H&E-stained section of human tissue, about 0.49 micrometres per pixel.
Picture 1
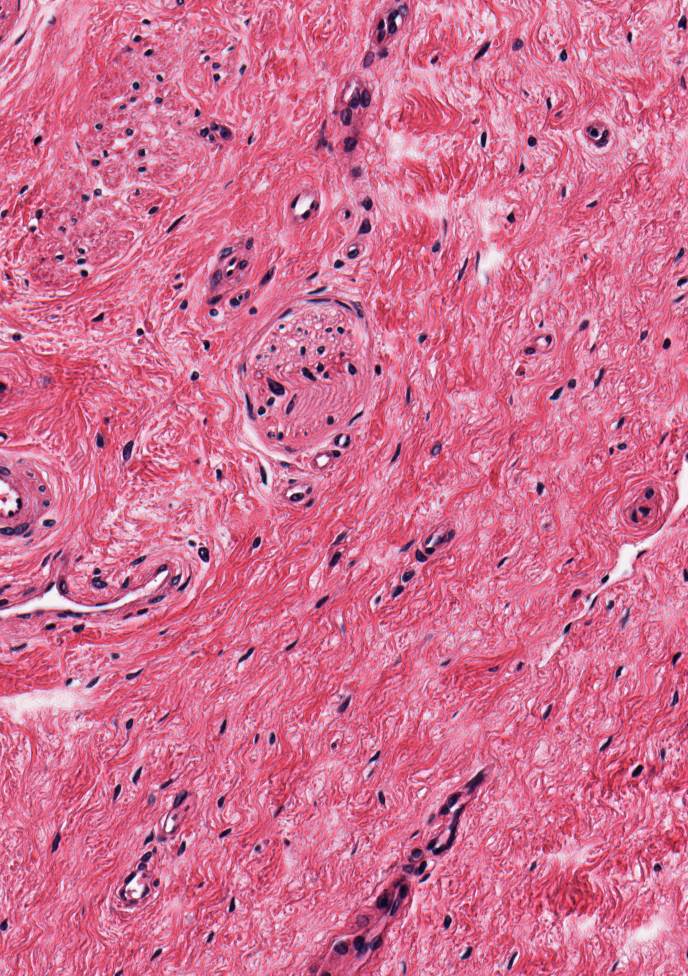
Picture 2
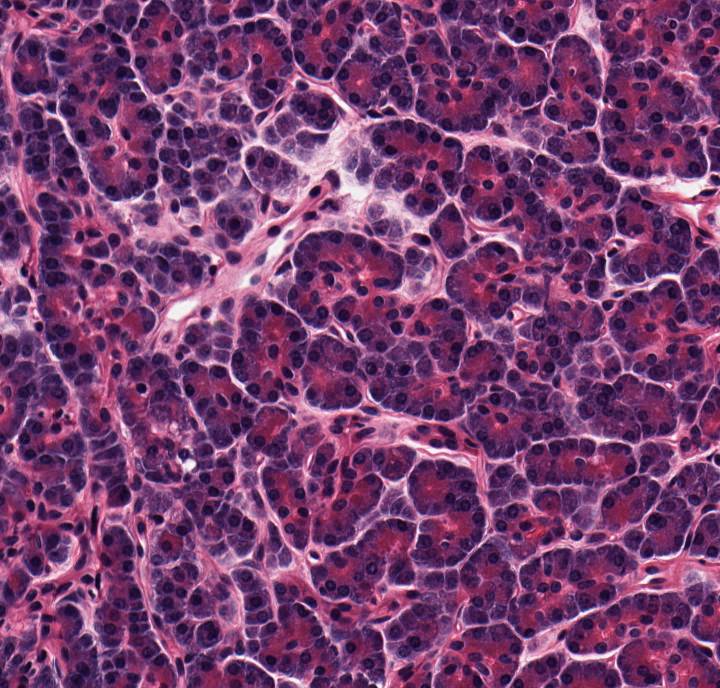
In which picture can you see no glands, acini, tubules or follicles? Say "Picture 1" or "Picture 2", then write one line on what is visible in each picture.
Picture 1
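In picture 1: No glands or tubules are present in the field.
In picture 2: The whole field is filled by closely packed rounded acini grouped into small lobules by thin septa.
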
